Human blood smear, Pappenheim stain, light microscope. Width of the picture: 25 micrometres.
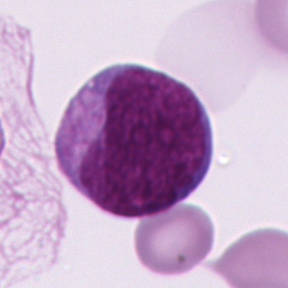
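Myeloblast at the centre of this blood smear: a nucleated cell with a round, smooth outline and no projections or blebs on its surface. It is about 14 micrometres across, and its nucleus is about 13 by 11 micrometres. The chromatin is finely granular and evenly spread, with no coarse dark clumps. What cytoplasm there is forms a pale bluish-violet crescent, widest on the left side.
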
